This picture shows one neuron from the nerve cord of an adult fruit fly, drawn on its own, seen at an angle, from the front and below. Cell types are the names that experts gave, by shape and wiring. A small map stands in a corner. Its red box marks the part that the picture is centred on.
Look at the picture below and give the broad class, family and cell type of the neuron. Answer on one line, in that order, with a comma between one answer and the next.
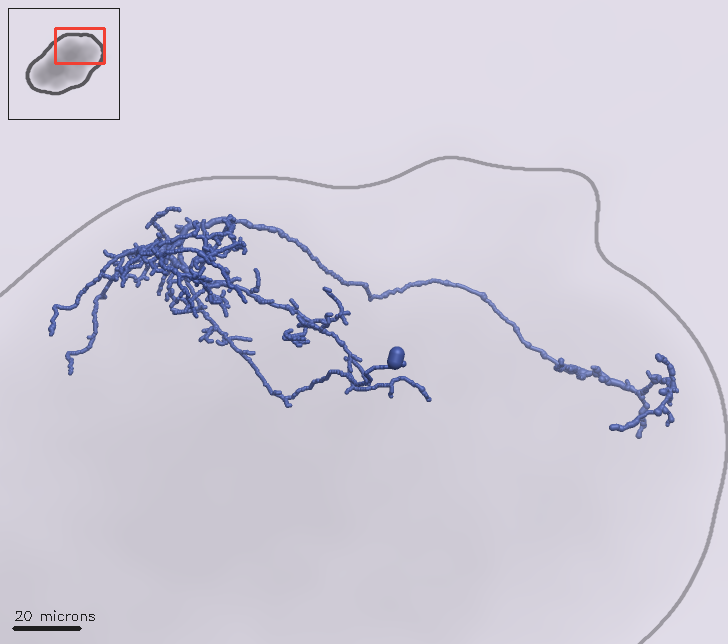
nerve-cord intrinsic neuron, hemilineage 14B, IN14B011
